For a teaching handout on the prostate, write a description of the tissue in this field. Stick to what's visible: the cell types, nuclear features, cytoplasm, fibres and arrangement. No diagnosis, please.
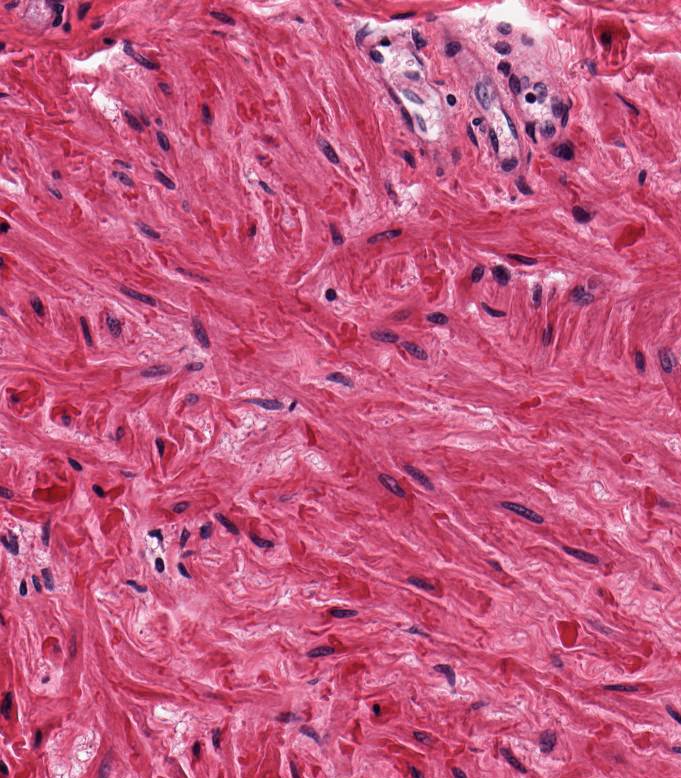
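Here the whole field is filled by spindle cells and pink fibres, arranged in interlacing bundles that run in varying directions. If you follow the nuclei, you will find most of them elongated, spindle-shaped and dark blue. Check the whole field and you will see no epithelium and no fat cells.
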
